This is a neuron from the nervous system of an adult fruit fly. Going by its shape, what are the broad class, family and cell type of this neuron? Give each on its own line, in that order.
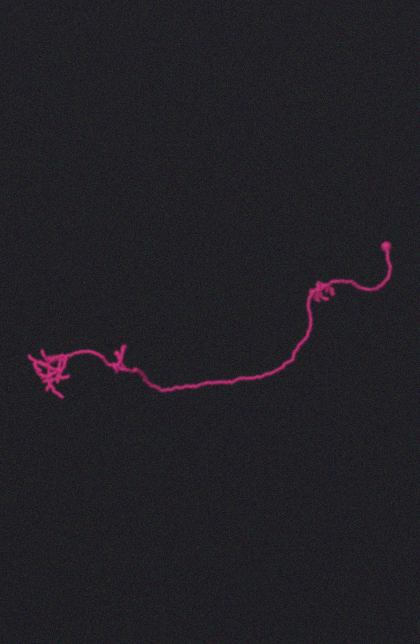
central-brain intrinsic neuron
class CX
PFNp_b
